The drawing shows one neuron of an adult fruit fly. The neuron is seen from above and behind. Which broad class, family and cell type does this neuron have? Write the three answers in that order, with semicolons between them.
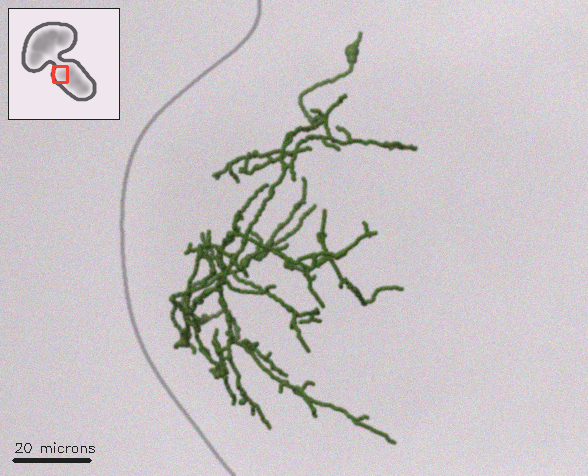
nerve-cord intrinsic neuron; hemilineage 08A; IN08A026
